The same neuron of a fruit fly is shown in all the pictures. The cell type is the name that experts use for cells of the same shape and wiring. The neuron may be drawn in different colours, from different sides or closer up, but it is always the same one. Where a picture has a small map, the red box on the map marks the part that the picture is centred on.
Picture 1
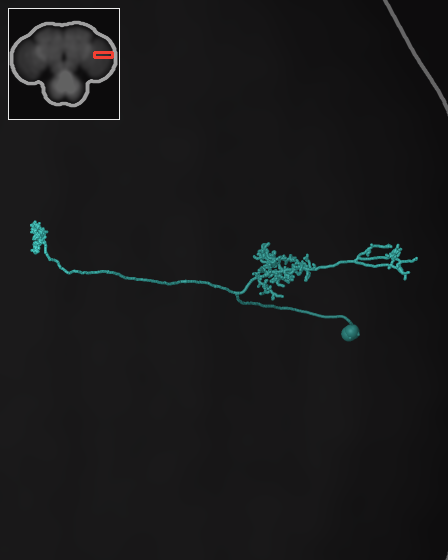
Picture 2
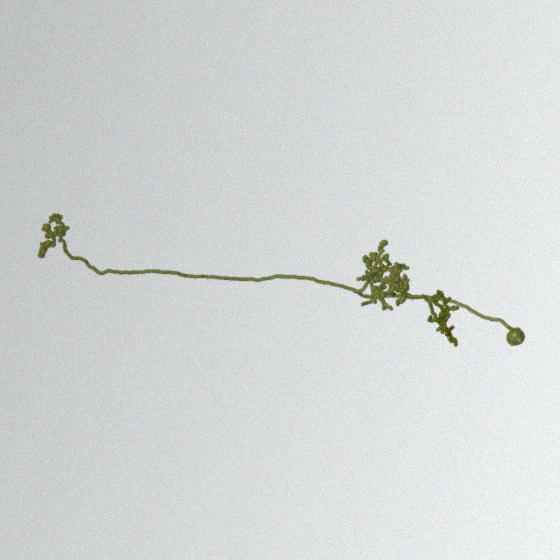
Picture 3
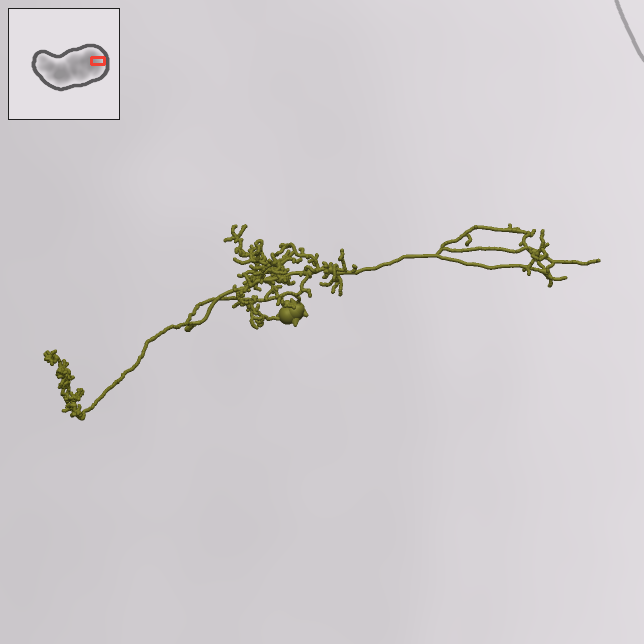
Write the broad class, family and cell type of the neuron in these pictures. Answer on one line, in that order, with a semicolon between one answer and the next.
optic-lobe intrinsic neuron; T; T2a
